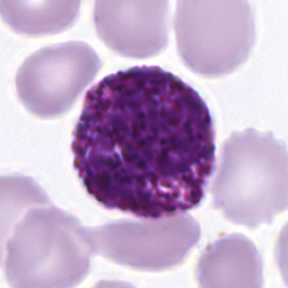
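Basophil at the centre of a stained blood smear. Granules: coarse and dark purple, crowding the whole cell and reaching right to its edge. Nucleus: outline hidden by the overlying granules. Lower right: a few small pale clefts among the granules.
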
